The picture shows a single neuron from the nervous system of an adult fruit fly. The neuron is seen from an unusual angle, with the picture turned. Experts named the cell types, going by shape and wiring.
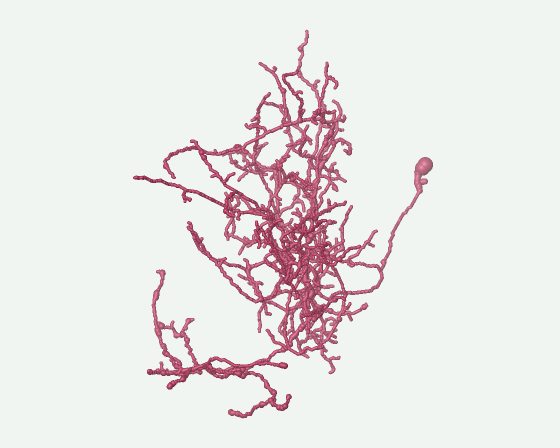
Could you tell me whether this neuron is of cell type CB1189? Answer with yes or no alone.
no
